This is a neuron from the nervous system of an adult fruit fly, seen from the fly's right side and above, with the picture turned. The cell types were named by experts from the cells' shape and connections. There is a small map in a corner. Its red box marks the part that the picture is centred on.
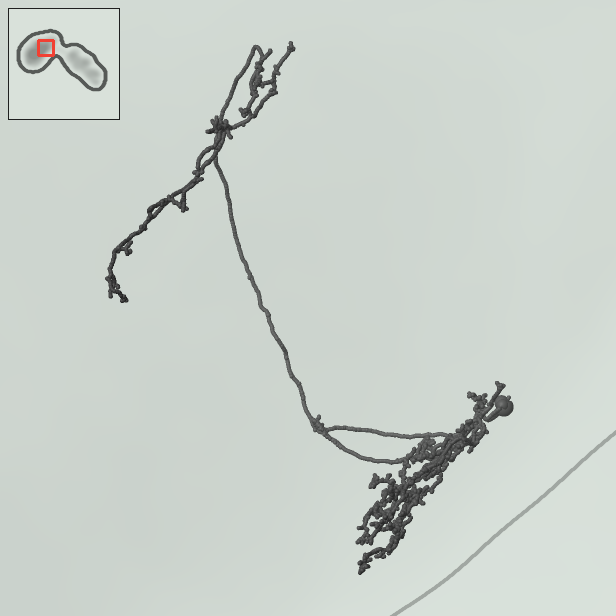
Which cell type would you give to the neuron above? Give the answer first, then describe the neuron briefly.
The cell type is MeLo11. It is an optic-lobe intrinsic neuron. As drawn here it is taller than it is wide.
